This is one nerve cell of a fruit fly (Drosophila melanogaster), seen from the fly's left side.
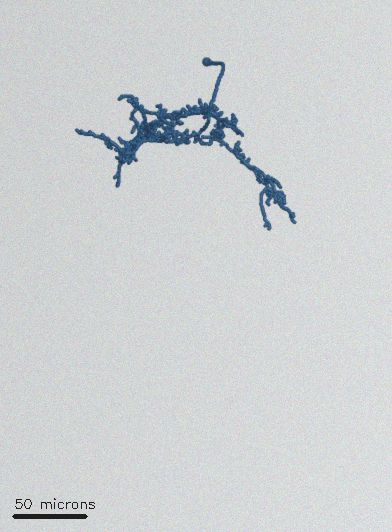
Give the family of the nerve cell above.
hemilineage SMPp&v1_posterior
